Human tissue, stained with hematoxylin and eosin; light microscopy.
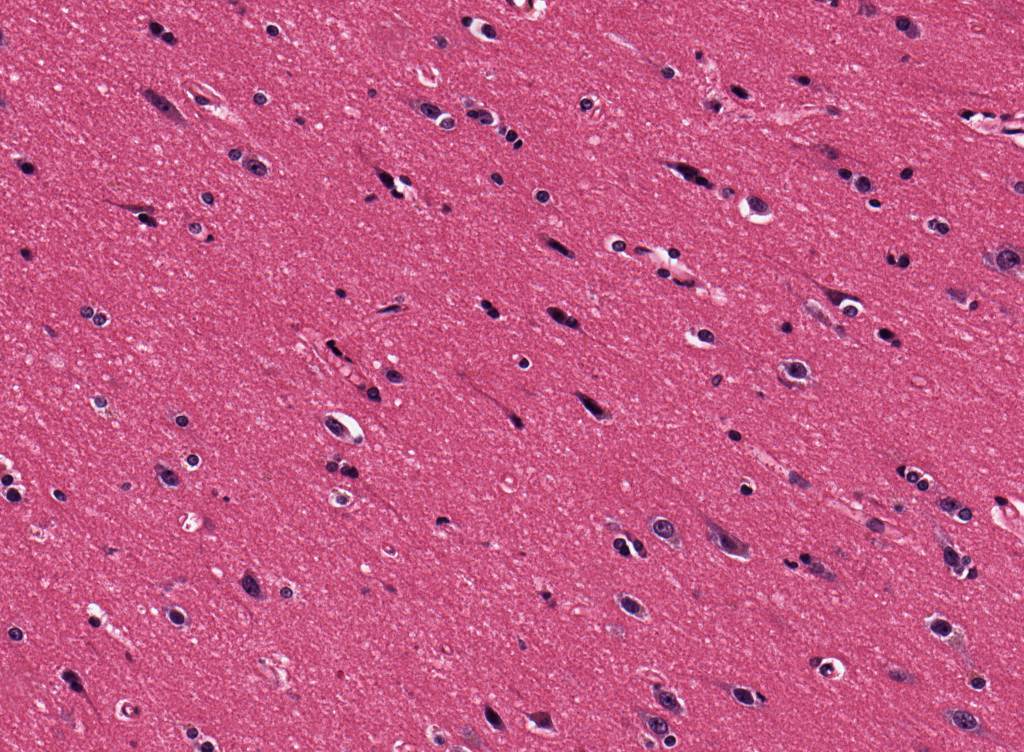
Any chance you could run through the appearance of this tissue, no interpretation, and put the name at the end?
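Matrix: fine, finely granular to fibrillary pink, filling the whole field. Nuclei: sparse, fairly even, single or in small groups, not in sheets. Commonest cells: small, round, dark-staining nuclei, scant visible cytoplasm. Larger cells, several at right and lower field: round pale nuclei, one dark nucleolus each. Tissue: cerebral cortex.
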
